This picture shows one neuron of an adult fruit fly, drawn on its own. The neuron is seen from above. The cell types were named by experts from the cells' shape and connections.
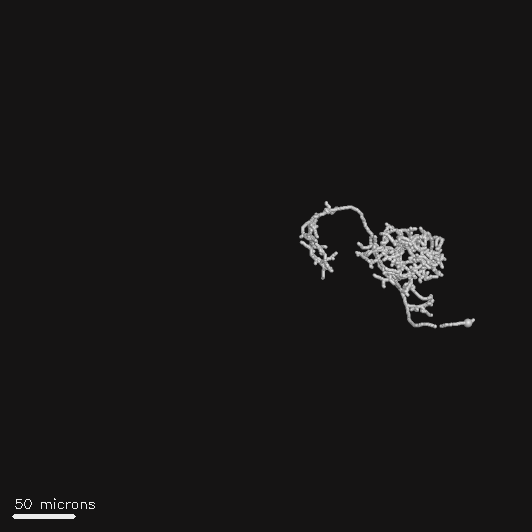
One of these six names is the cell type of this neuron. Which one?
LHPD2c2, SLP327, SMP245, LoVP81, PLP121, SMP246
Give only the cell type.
SLP327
